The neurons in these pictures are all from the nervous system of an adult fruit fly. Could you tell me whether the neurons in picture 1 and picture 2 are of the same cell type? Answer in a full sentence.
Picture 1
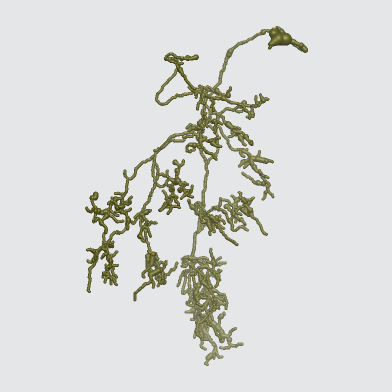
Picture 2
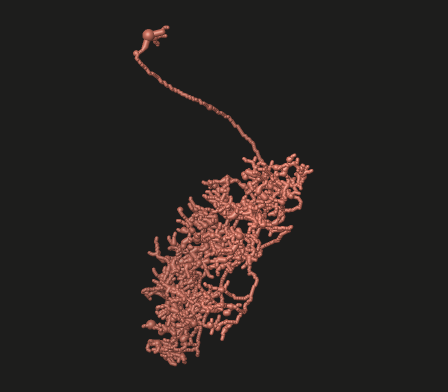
They are of the same cell type.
